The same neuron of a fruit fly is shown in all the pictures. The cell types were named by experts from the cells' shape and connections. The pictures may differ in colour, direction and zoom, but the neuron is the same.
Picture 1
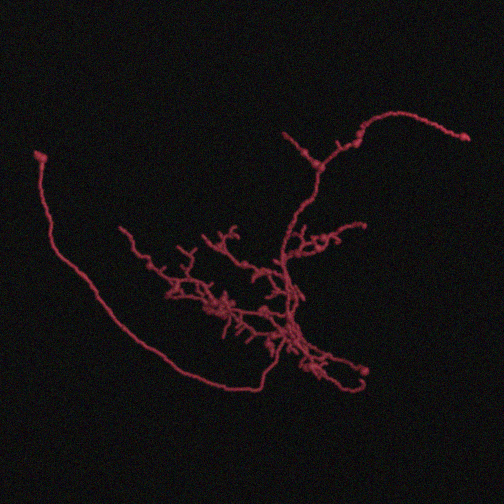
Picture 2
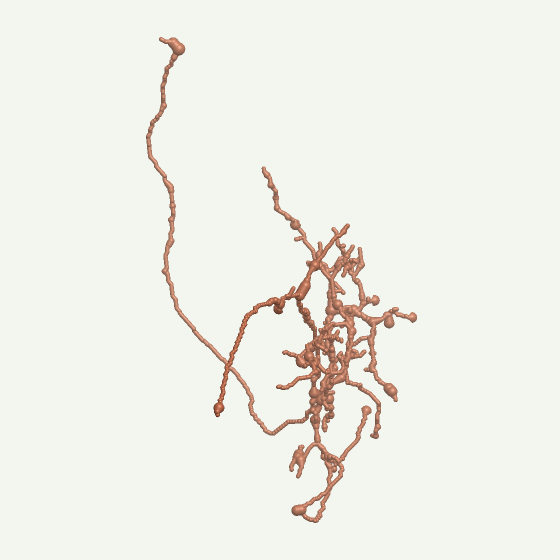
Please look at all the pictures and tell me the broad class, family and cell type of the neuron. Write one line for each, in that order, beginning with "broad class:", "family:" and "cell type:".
broad class: nerve-cord intrinsic neuron
family: hemilineage 01B
cell type: IN01B082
